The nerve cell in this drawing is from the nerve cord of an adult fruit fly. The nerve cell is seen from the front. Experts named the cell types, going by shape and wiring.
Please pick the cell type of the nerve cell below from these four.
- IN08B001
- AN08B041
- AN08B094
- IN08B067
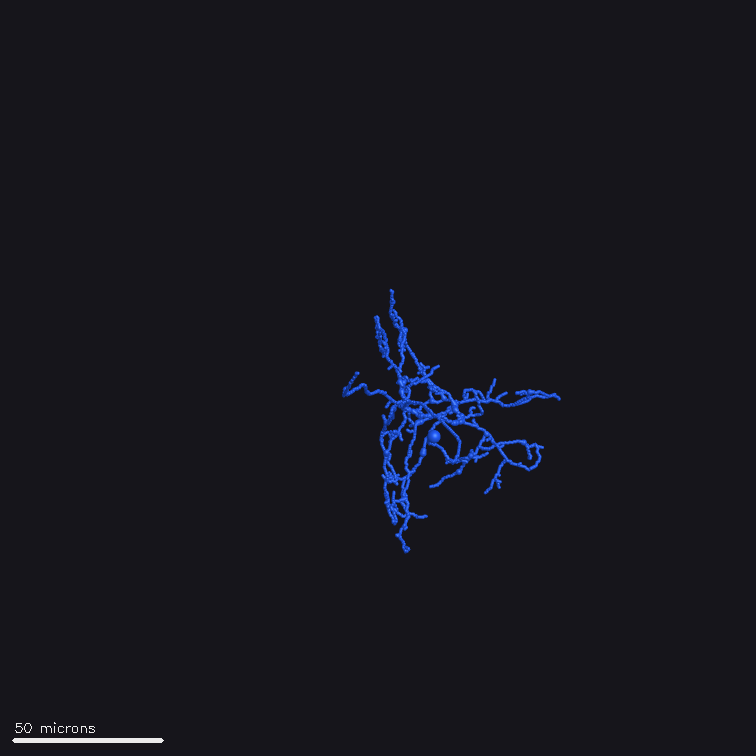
AN08B094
